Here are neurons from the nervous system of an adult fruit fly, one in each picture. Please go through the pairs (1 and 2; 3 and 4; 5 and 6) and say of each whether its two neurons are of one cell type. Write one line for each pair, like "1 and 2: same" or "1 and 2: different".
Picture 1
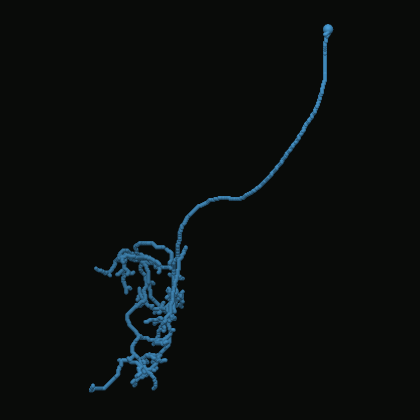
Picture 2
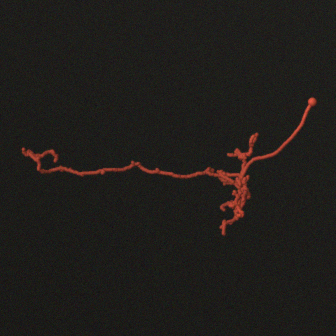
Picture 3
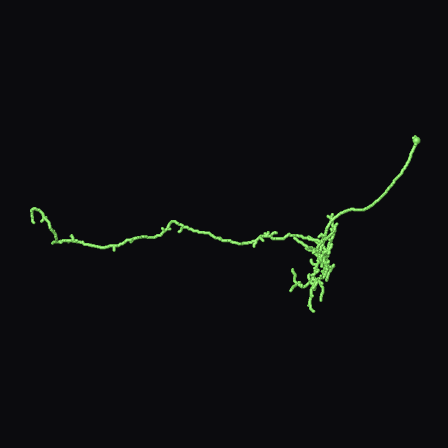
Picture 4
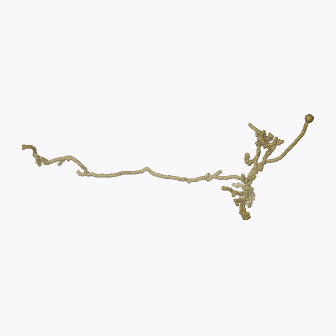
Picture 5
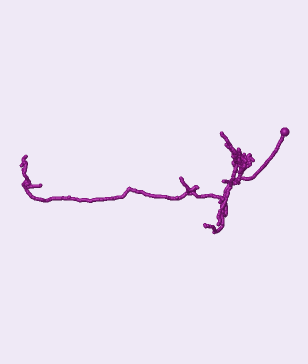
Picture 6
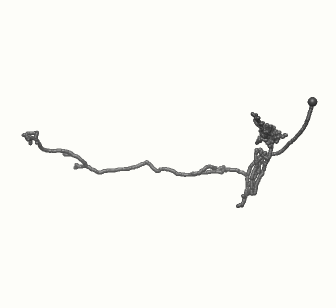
1 and 2: different
3 and 4: different
5 and 6: same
